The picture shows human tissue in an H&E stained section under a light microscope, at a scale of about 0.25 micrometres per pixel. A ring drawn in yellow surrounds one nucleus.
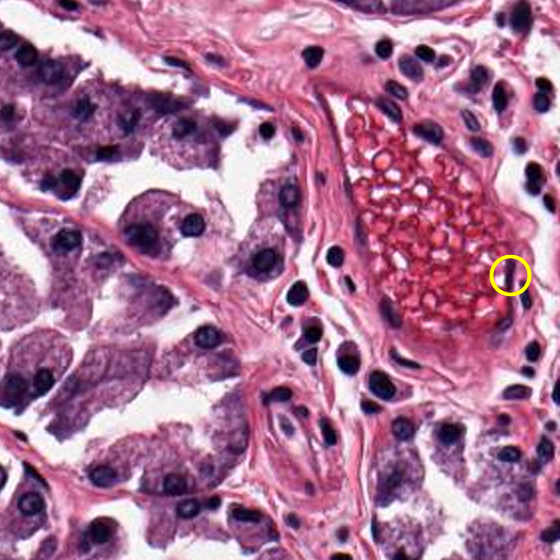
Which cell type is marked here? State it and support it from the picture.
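This is an endothelial cell. The nucleus is thin and elongated, drawn out lengthwise along the edge of the vessel. The nucleus stains dark and fairly evenly throughout. Little cytoplasm can be made out; at most a thin pink strip along the nucleus merges with the vessel wall.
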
